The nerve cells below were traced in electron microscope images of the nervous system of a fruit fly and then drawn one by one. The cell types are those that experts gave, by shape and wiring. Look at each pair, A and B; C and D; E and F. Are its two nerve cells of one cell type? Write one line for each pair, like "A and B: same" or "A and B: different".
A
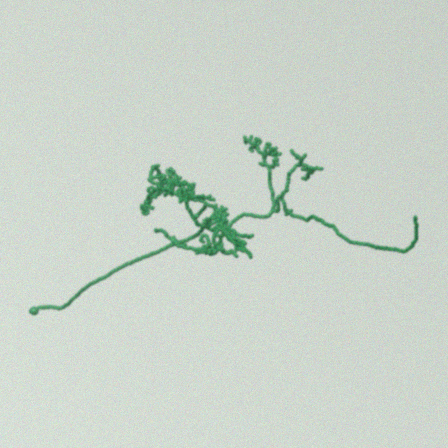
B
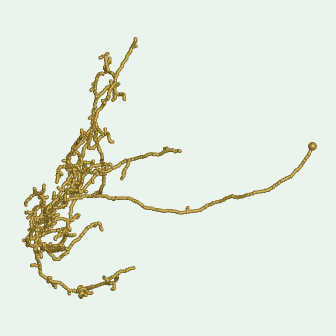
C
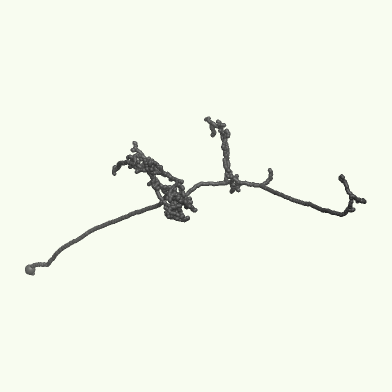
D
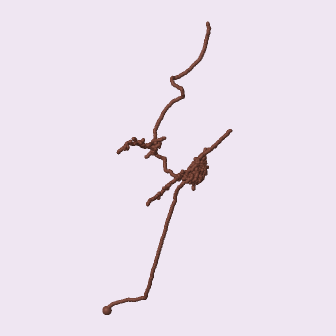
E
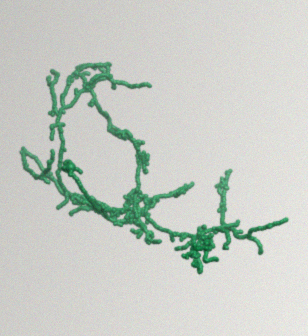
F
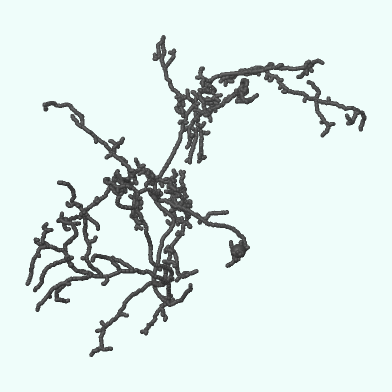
A and B: different
C and D: same
E and F: same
